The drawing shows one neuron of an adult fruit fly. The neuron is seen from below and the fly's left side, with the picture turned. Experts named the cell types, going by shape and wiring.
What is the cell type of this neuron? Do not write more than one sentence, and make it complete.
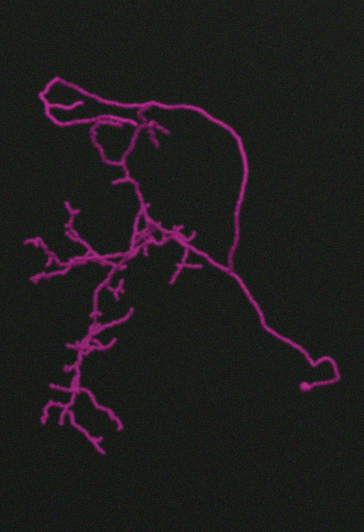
Within the cell type IN19B086 sits this neuron.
